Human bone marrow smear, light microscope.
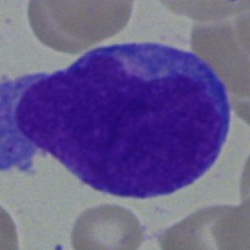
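Blast, centre of a stained human bone marrow smear. Looking closely, the nucleus fills almost the whole cell, leaving very little cytoplasm. What cytoplasm there is forms a thin deep blue rim, showing mainly along the top and right edges. The chromatin is finely granular and dark purple, spread evenly through the nucleus. There is also a paler patch at the top edge of the nucleus.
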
